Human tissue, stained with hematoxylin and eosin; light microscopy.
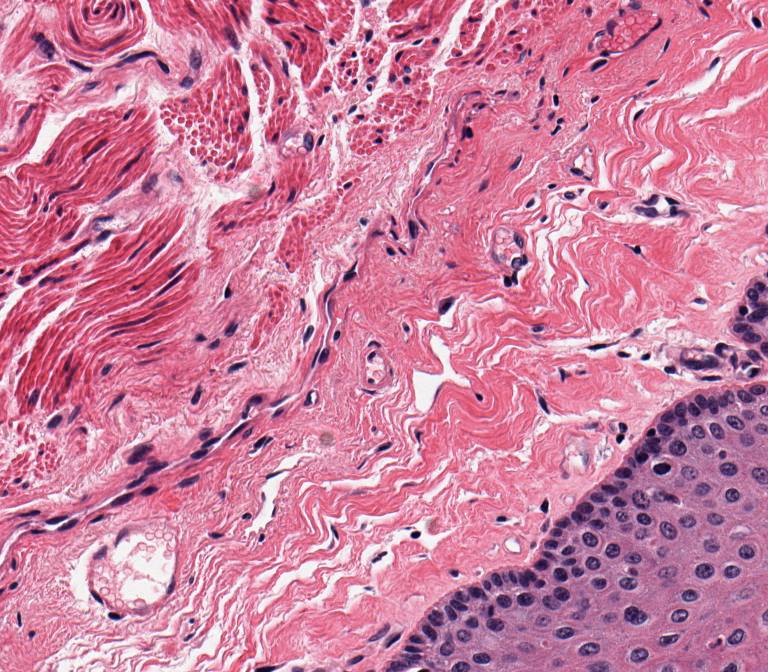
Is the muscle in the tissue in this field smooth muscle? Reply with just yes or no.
Yes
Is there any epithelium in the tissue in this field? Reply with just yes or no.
Yes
